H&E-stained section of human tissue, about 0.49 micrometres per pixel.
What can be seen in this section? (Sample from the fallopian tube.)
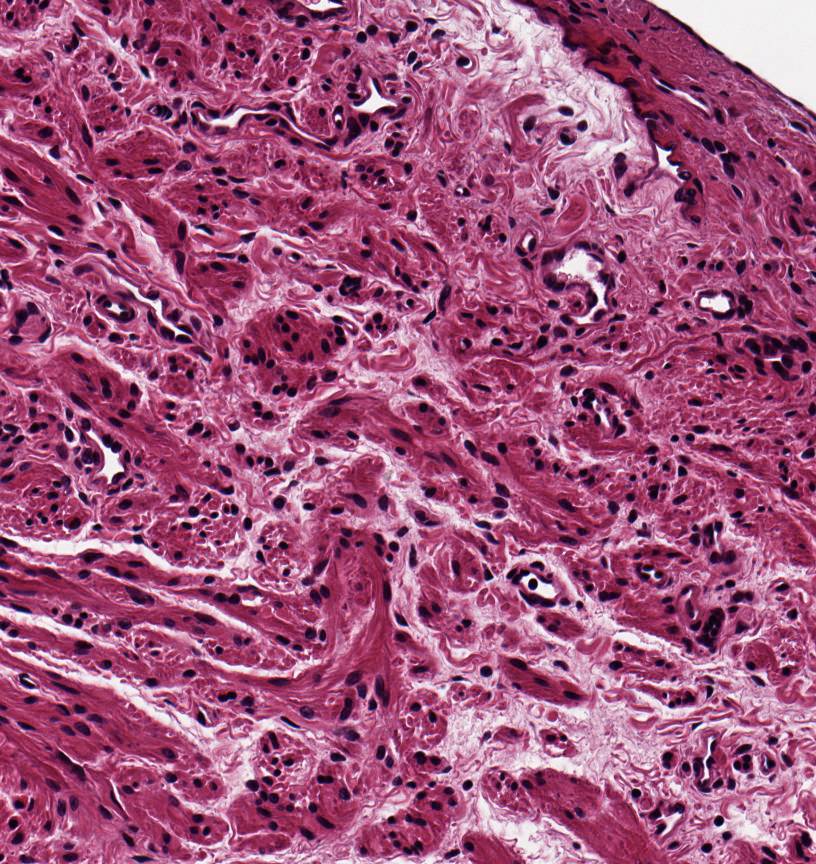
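It's all interlacing smooth muscle bundles running in many directions, some cut lengthwise, some across. Where they're cut lengthwise, the muscle cell nuclei are dark, elongated and cigar-shaped. The muscle cytoplasm stains a strong eosin pink. Small thin-walled vessels with narrow empty lumens are scattered through the stroma, several in the upper middle and right.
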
